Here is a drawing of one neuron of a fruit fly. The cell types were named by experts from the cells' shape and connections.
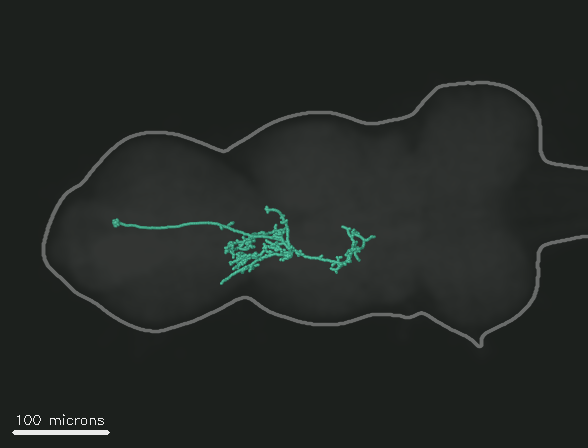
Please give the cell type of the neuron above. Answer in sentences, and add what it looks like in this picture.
The cell type is IN06B053. This is a nerve-cord intrinsic neuron. It is in the nerve cord and does not reach the brain. By the scale bar it is about 300 microns wide in this view.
